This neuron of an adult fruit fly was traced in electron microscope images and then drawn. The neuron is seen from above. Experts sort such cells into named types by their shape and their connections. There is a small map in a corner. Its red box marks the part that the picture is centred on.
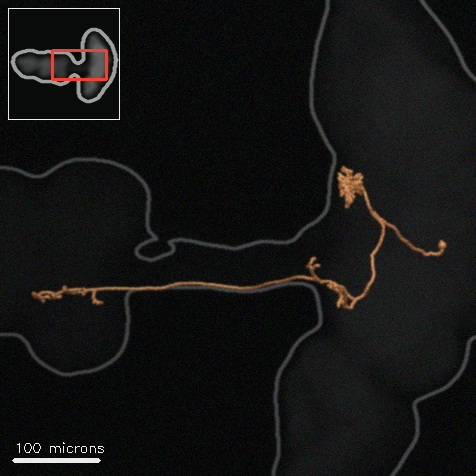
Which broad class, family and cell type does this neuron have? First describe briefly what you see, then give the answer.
It runs through the neck, between the brain and the nerve cord. Its cell body lies on the right of the picture. From left to right in the picture it spans about 500 microns. It is a descending neuron. The family is hemilineage MX3. The cell type is DNg46.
